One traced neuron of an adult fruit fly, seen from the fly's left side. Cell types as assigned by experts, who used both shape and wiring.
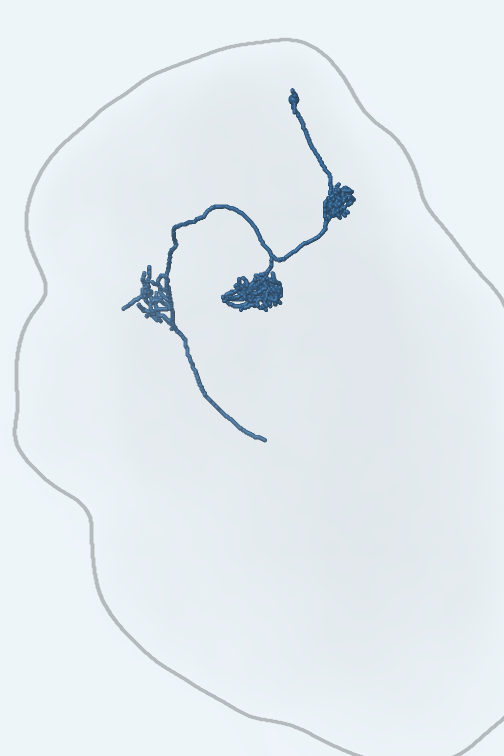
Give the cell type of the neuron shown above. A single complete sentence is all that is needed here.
The cell type held by this neuron is PFL1.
